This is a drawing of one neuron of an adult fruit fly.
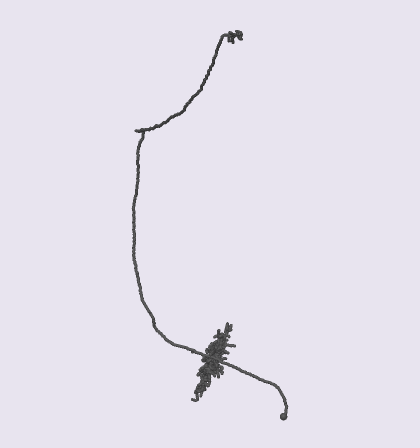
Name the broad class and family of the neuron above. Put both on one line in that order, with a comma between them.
visual projection neuron, MeTu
